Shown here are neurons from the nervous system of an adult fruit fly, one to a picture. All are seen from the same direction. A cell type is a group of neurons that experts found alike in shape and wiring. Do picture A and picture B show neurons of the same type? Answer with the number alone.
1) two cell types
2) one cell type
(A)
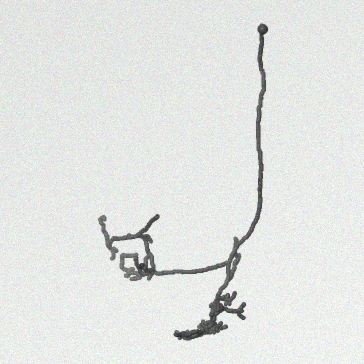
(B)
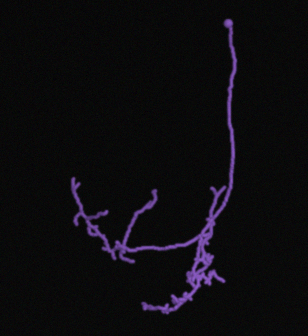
1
